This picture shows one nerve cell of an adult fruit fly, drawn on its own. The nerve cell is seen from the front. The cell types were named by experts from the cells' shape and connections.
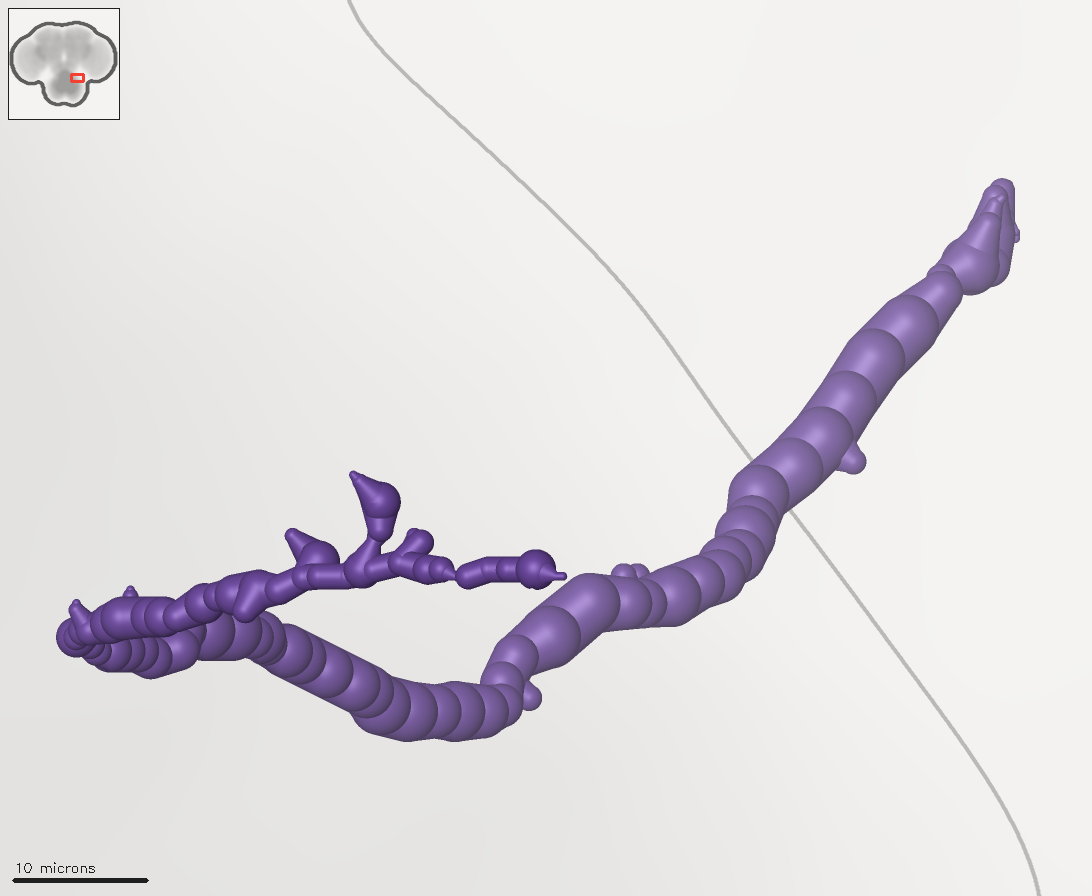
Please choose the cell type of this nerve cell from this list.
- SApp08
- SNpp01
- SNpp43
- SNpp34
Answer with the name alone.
SNpp34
